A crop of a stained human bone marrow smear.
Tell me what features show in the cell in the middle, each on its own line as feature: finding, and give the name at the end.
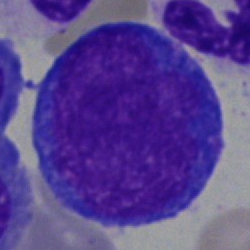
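Chromatin: finely stippled rather than coarsely clumped
Outline: round
Cytoplasm: a thin deep blue rim surrounding the nucleus
Identification: proerythroblast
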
